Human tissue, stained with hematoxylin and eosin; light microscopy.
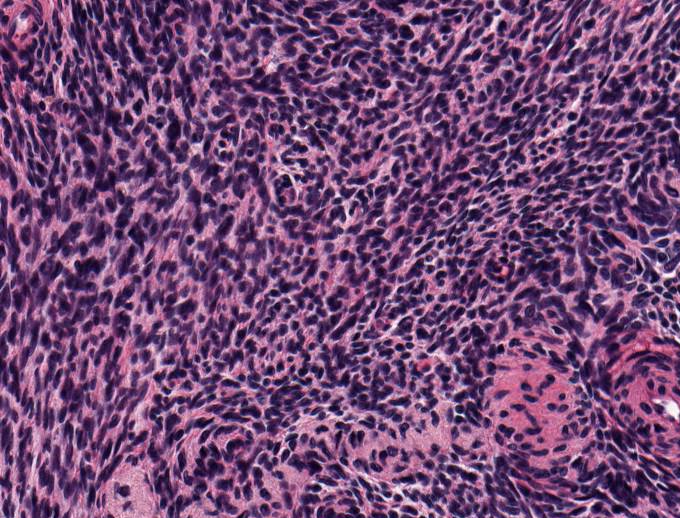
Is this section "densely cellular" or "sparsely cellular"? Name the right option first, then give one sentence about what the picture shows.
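Densely cellular. Densely packed cells fill the field from edge to edge, with very little stroma between them.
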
